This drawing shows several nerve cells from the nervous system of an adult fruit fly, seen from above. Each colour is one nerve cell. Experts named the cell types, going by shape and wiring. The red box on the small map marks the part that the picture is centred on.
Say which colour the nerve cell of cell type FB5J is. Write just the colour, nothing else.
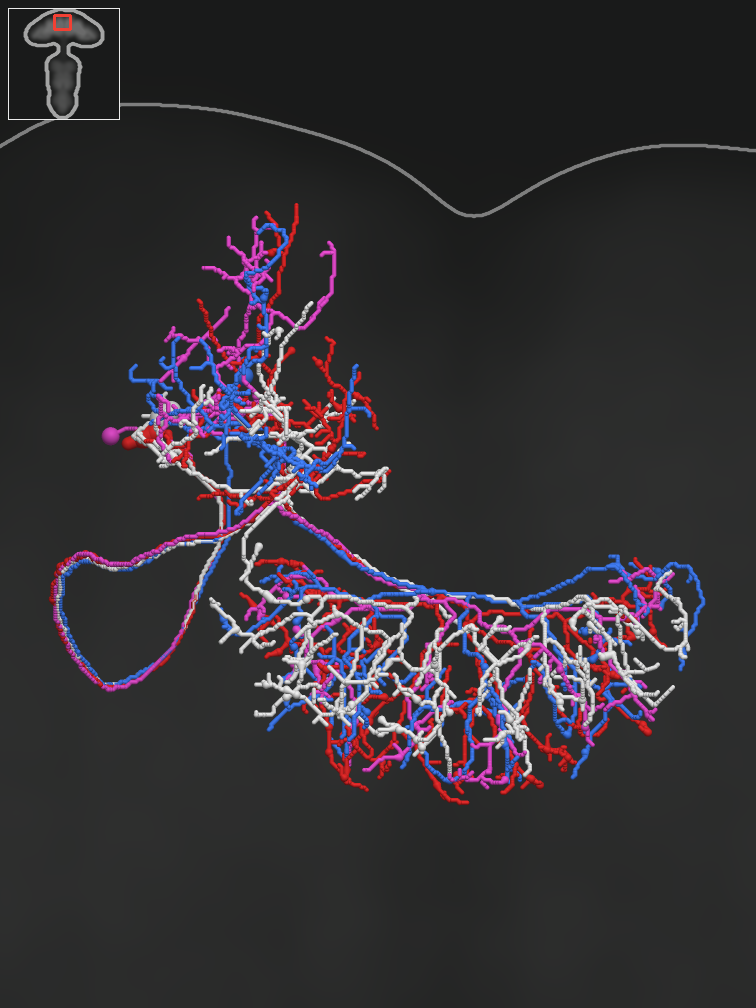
white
